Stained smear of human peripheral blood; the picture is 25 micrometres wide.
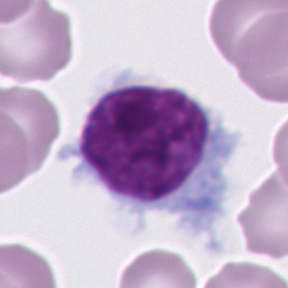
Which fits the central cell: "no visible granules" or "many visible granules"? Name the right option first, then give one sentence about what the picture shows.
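No visible granules. The cytoplasm contains no distinct granules.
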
